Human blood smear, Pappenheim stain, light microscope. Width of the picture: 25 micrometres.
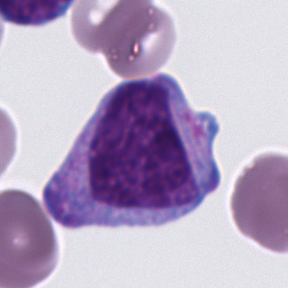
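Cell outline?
Irregular and angular, not round.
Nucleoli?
None clearly seen in the nucleus.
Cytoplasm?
Fine reddish-purple granules are scattered through it, and a small blunt bulge of it projects from the right edge.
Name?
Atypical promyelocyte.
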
